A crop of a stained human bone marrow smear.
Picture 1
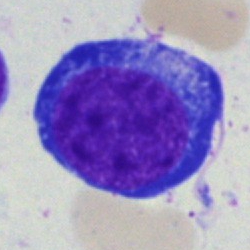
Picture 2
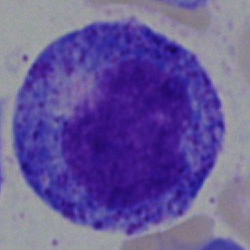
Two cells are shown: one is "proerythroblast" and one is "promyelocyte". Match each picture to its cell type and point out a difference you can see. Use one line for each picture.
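Picture 1: proerythroblast. No granules are seen in the cytoplasm.
Picture 2: promyelocyte. Many dark purple granules are scattered throughout the cytoplasm.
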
